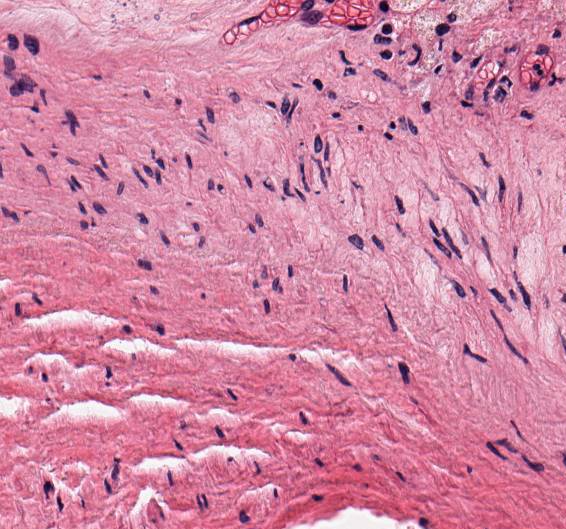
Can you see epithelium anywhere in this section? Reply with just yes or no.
No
